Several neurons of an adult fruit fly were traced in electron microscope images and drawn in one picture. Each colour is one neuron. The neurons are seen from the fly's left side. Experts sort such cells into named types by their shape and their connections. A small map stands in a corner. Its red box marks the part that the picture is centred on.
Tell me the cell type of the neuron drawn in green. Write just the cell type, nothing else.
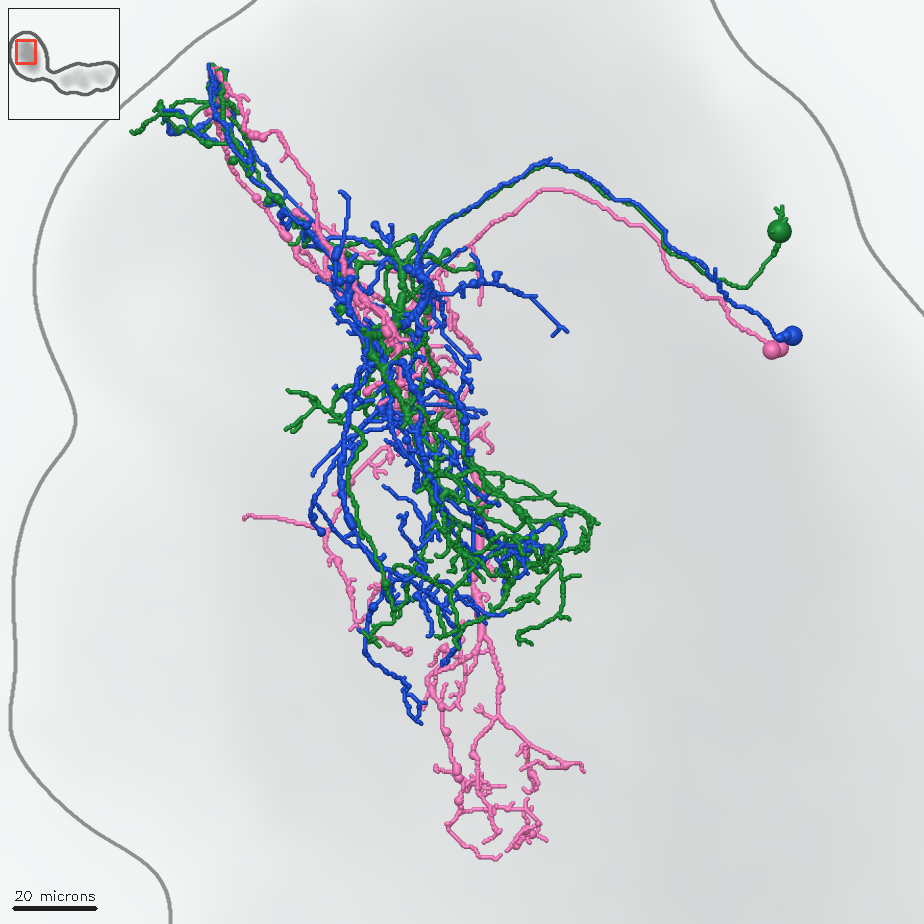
pC1_7b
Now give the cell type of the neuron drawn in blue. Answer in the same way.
pC1_7a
